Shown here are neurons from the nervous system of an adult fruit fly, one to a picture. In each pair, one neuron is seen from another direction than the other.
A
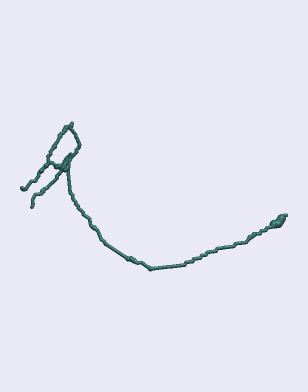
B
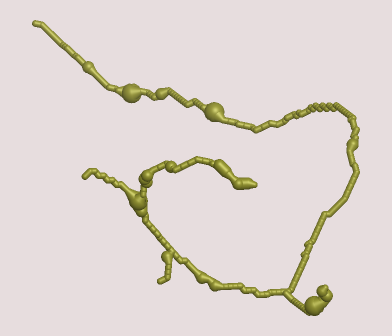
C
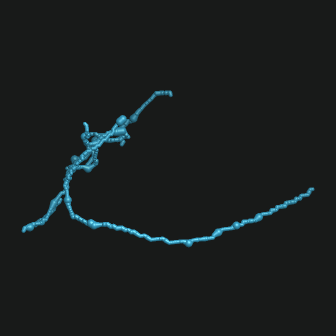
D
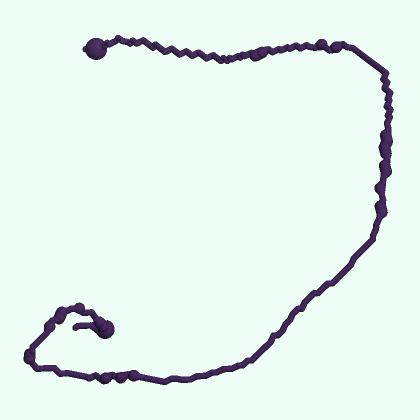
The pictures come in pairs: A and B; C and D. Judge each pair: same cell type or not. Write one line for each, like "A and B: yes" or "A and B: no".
A and B: yes
C and D: no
